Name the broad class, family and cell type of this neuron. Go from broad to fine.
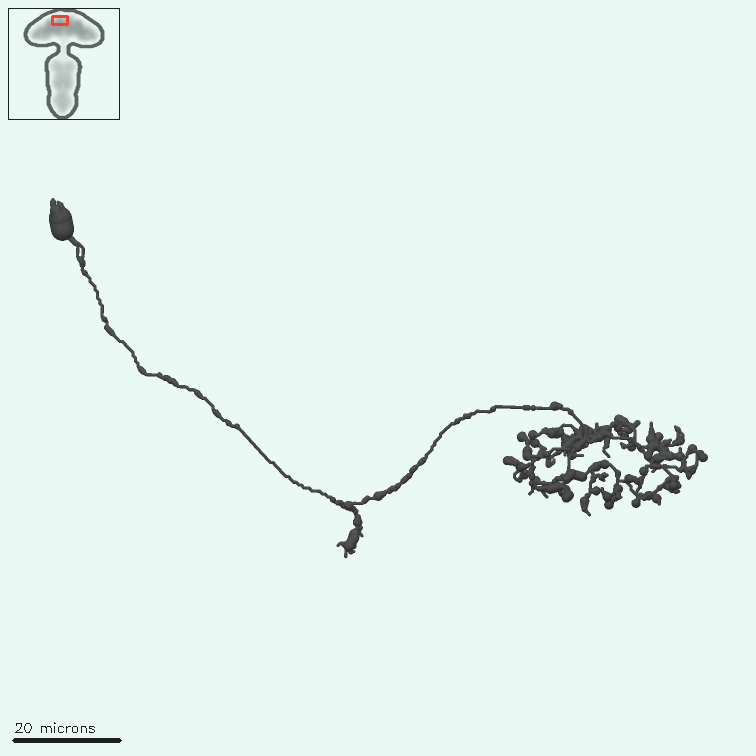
central-brain intrinsic neuron; hemilineage EBa1; ER3d_b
